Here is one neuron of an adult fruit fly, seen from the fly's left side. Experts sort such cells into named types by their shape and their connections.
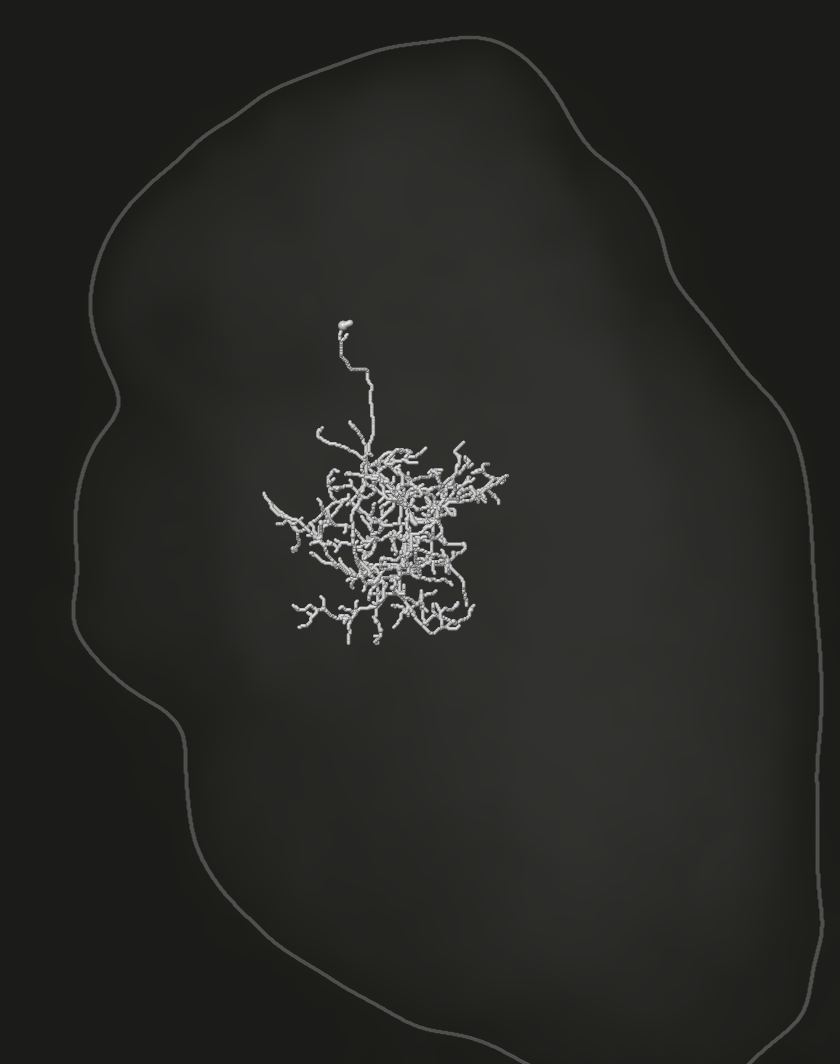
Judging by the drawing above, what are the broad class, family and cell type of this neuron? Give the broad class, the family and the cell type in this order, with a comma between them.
central-brain intrinsic neuron, hemilineage VLPl4_anterior, PVLP080_a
